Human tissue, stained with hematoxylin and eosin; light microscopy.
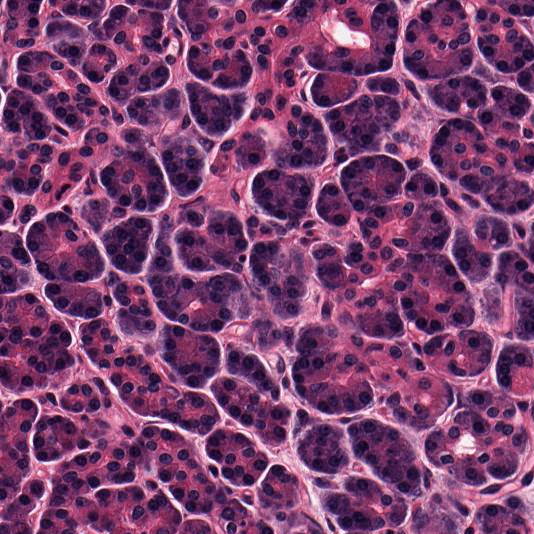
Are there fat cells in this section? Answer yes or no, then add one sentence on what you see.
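No. No fat cells are seen anywhere in the field.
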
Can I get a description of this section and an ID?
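Closely packed, rounded acini of roughly similar size fill the entire field. Their nuclei are round and dark, placed toward the outer edge of each acinus. The cytoplasm is purple at the base and becomes pinker and granular toward the centre. Lumina are tiny or cannot be seen, and no large ducts appear in the field. This is pancreas.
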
